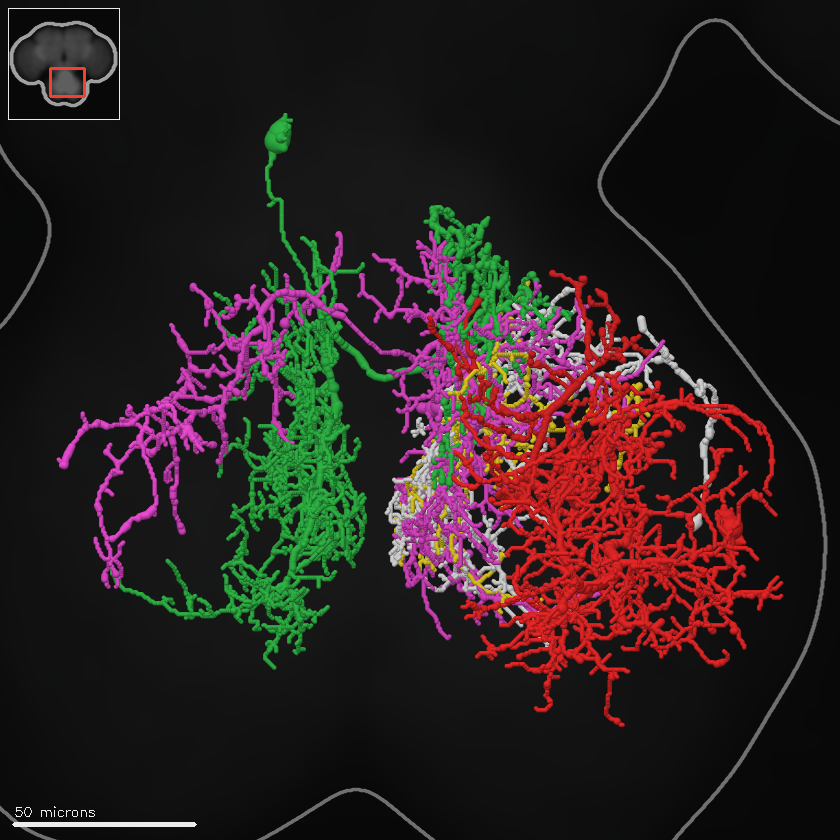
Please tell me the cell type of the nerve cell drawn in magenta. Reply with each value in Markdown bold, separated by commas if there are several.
**INXXX065**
